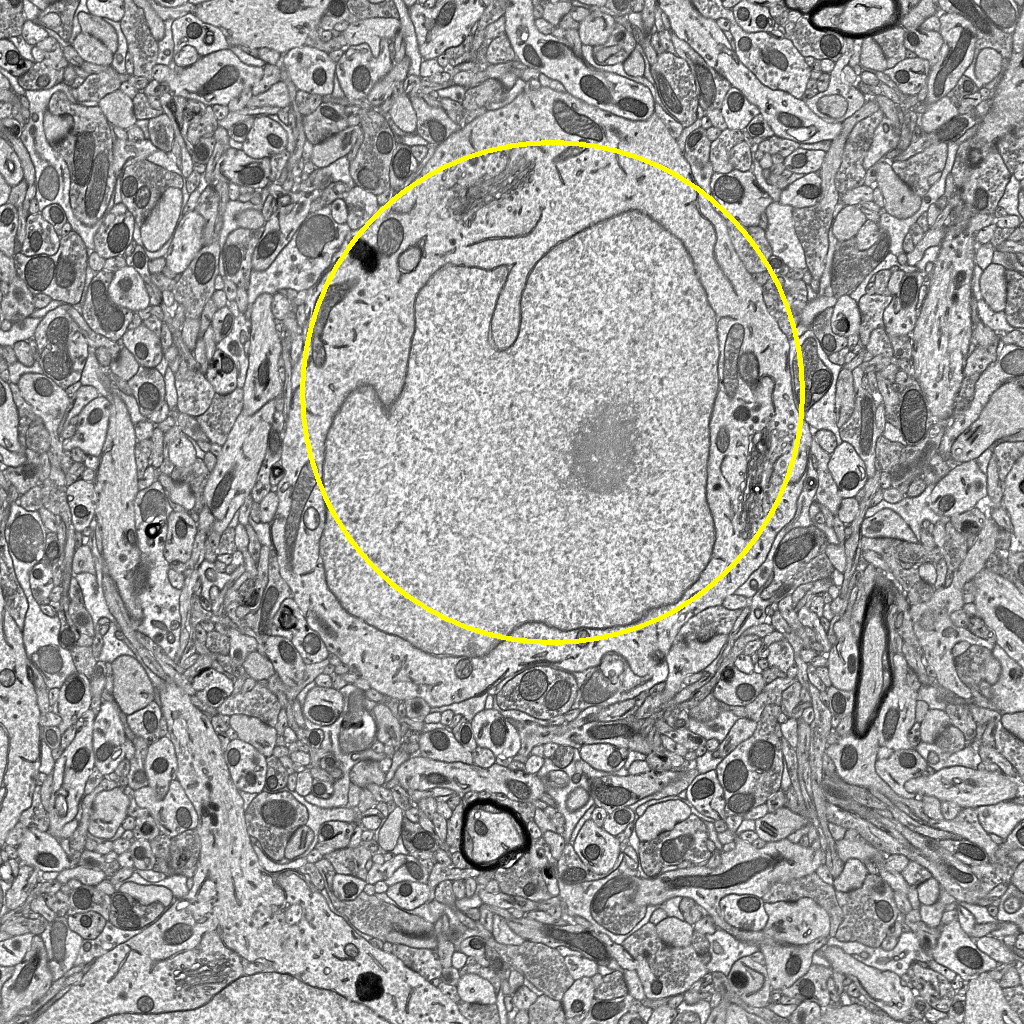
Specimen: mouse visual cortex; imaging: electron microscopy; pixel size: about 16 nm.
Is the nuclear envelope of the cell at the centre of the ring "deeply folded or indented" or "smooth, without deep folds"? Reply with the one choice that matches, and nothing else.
Deeply folded or indented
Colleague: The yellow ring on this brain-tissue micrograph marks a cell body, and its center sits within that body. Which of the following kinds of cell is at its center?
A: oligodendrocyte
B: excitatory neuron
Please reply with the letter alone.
B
